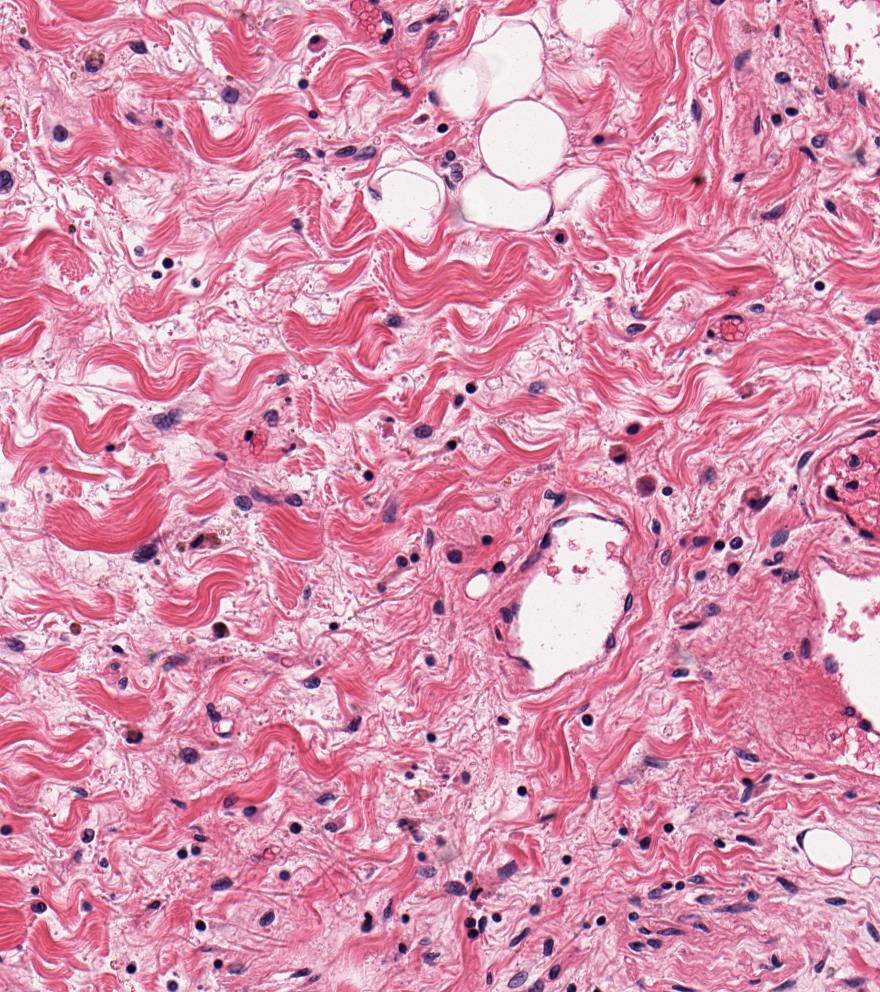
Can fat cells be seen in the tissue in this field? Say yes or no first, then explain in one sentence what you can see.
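Yes. A small cluster of adipocytes lies near the top centre of the field.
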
